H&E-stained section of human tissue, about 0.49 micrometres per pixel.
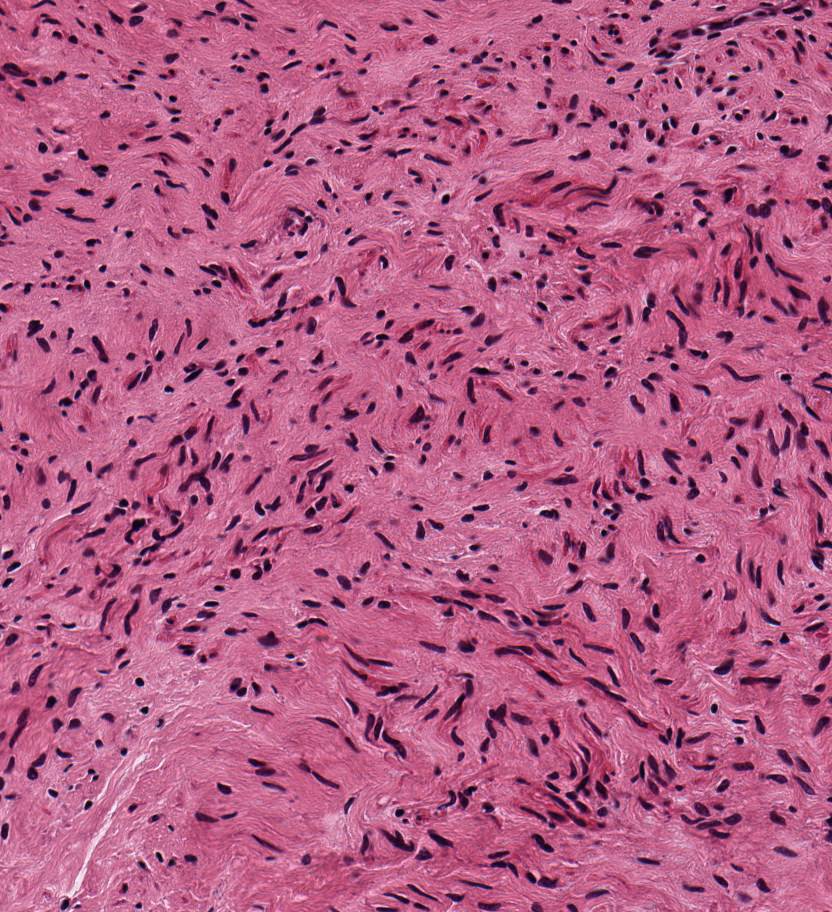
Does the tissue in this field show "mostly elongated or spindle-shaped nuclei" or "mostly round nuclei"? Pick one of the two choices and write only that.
Mostly elongated or spindle-shaped nuclei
